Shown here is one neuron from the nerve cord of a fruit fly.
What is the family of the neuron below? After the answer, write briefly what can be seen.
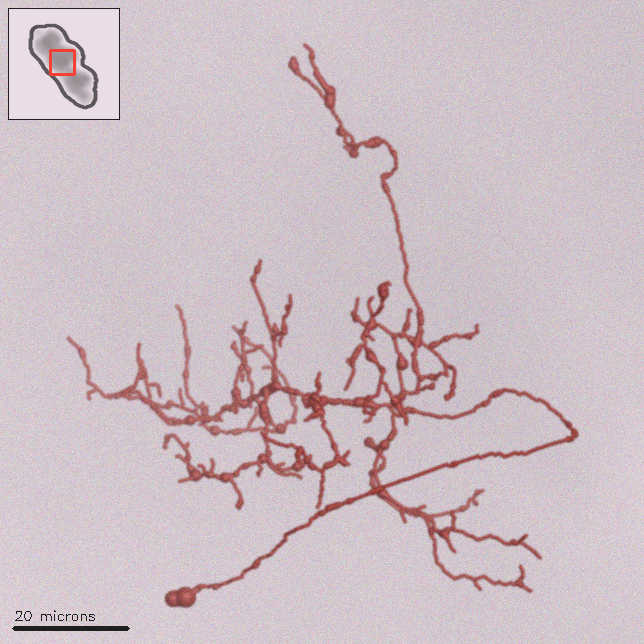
Its family is hemilineage 11B. This is a nerve-cord intrinsic neuron. By the scale bar it is about 100 microns tall in this view. The picture shows dozens of branch ends.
